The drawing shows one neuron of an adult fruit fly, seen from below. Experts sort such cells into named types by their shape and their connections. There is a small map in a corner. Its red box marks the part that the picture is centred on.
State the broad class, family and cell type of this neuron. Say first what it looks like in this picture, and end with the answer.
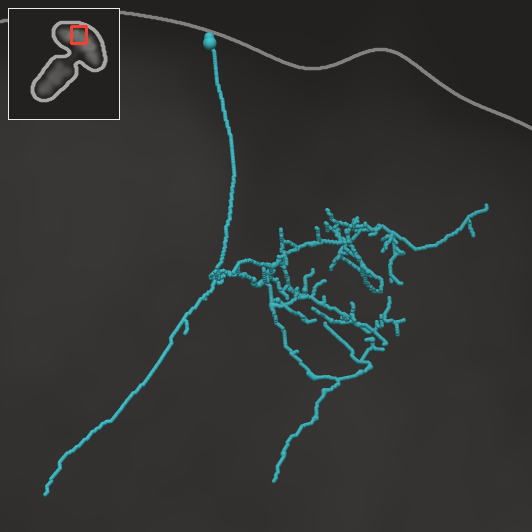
It is in the brain and does not reach the nerve cord. The cell body can be seen at the top of the picture. Dozens of branch ends can be seen. This is a central-brain intrinsic neuron. The family is hemilineage LALa1_anterior. It is of cell type LAL067.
